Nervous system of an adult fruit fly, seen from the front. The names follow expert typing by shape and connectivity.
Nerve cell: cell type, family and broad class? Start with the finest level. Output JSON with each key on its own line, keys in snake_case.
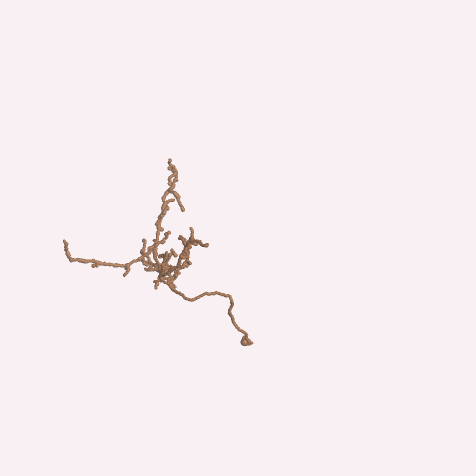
{
 "cell_type": "IN14A038",
 "family": "hemilineage 14A",
 "broad_class": "nerve-cord intrinsic neuron"
}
